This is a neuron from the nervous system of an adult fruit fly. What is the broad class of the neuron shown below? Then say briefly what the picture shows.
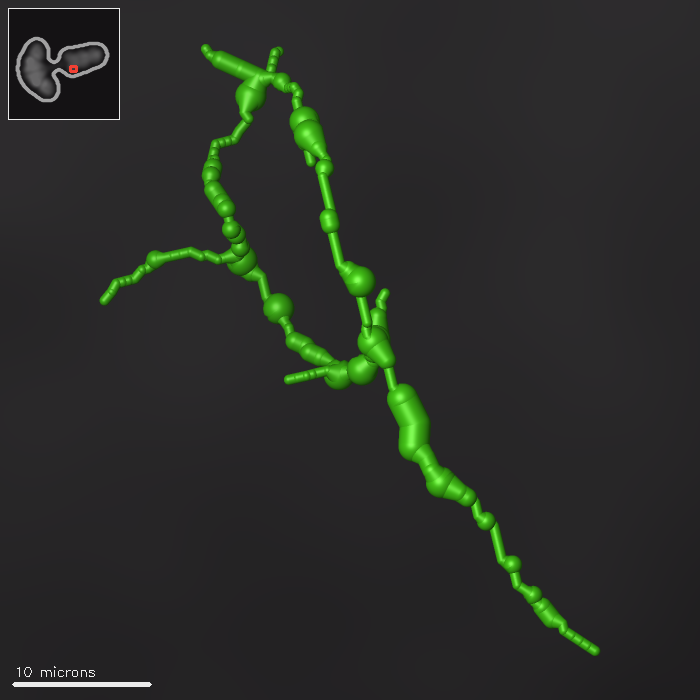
Its broad class is sensory neuron entering the nerve cord. It is in the nerve cord and does not reach the brain. By the scale bar it is about 45 microns tall in this view. There are a dozen or fewer branch ends.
